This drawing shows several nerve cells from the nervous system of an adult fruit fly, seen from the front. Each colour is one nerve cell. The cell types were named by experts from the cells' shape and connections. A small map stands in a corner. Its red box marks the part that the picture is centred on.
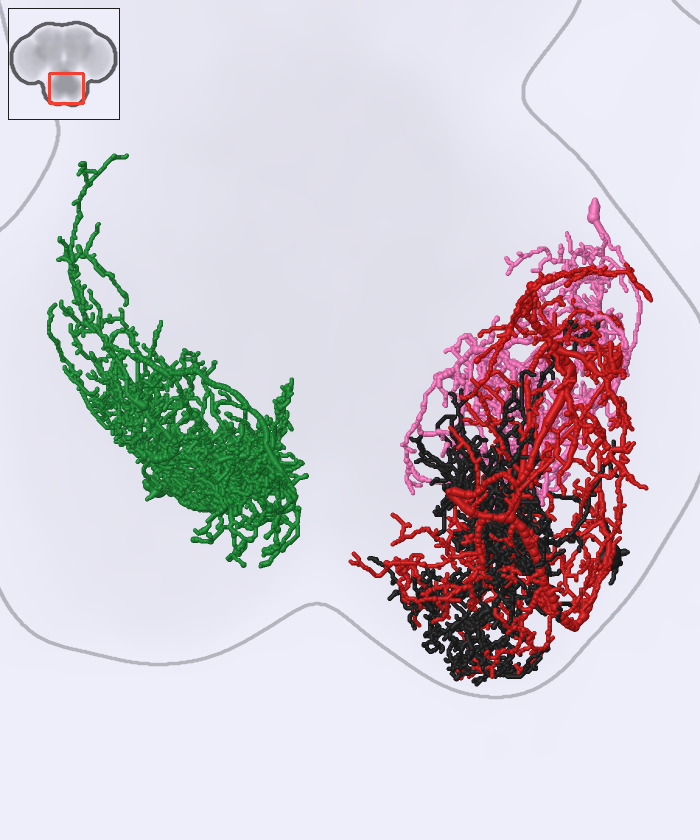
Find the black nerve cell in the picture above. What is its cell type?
IN21A019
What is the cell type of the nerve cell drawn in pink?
IN09A009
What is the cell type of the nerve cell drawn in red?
IN09A004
